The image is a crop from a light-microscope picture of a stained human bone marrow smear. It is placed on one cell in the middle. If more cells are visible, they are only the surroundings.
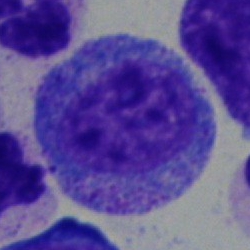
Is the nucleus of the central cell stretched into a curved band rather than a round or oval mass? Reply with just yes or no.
No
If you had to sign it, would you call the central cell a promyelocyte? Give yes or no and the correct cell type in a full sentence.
Yes, the cell in the middle is rightly called a promyelocyte.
